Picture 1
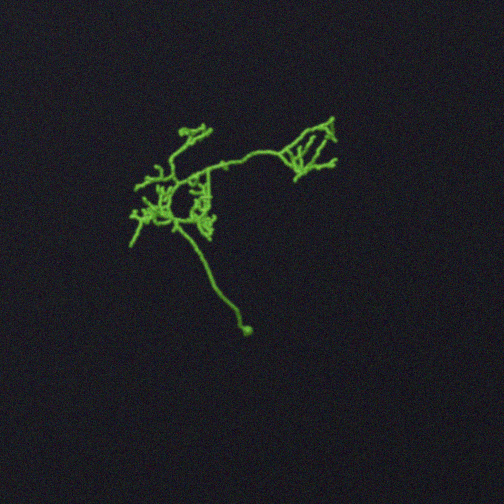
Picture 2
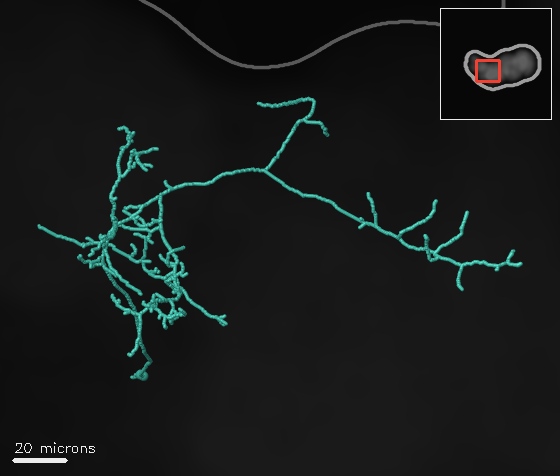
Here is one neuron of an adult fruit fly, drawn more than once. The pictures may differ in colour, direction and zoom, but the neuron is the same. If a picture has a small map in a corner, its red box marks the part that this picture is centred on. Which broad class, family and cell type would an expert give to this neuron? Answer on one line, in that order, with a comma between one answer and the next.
nerve-cord intrinsic neuron, hemilineage 06A, IN06A086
